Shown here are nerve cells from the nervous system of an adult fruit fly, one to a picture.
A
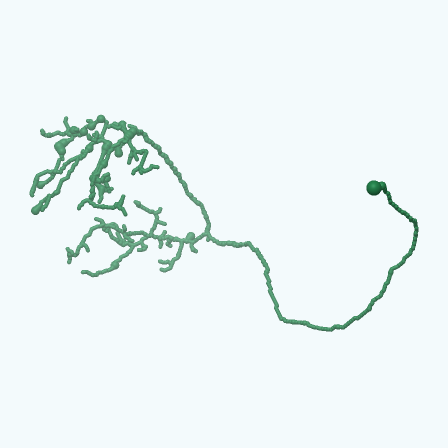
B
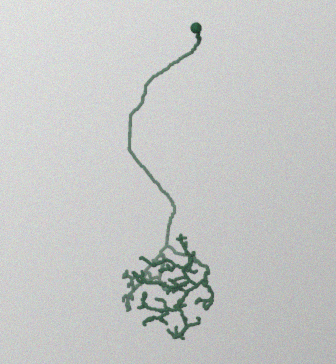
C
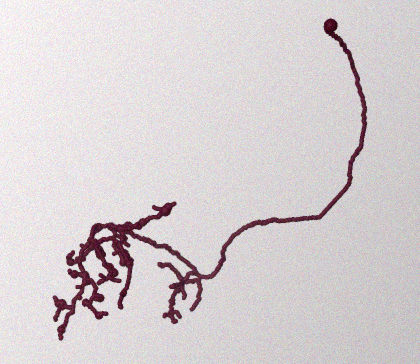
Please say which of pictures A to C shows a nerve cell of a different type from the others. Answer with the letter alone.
B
